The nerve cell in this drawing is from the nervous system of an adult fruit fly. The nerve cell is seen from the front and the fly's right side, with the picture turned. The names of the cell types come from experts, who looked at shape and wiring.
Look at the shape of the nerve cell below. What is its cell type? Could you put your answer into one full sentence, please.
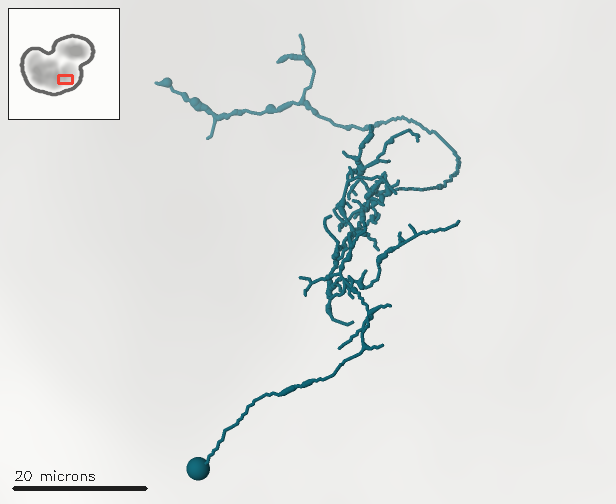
Belonging to the cell type TmY18 is this neuron.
